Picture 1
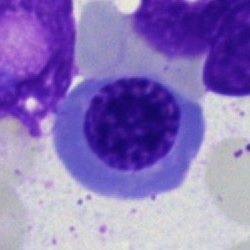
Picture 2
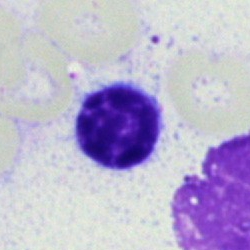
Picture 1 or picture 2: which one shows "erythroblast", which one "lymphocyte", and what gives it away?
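Looking at the two, I'd put the erythroblast in picture 1 and the lymphocyte in picture 2. Both cells have a round, smooth outline, so that doesn't separate them. Where the nucleus sits is more telling: in picture 1 it lies off-centre toward the top, leaving a wider band of cytoplasm below, whereas in picture 2 it nearly fills the cell, with at most a very thin rim of cytoplasm.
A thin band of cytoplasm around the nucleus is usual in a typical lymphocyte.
The chromatin differs too: coarse dark clumps with paler spaces between them in picture 1, dense and deep purple in picture 2.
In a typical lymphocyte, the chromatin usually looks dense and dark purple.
The cytoplasm in picture 1 is an even medium blue and holds no vacuoles. Neither cell shows granules in its cytoplasm.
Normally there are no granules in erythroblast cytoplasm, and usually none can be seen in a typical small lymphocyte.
So the lack of granules fits both cells. One more thing in picture 2: no nucleoli are visible.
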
